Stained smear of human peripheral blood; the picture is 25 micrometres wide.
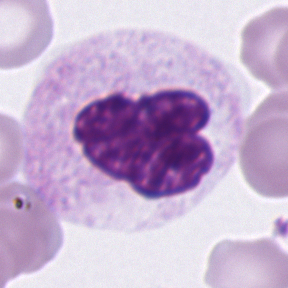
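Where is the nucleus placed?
Near the centre of the cell; it measures about 12 by 10 micrometres.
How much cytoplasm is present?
Abundant cytoplasm, forming a wide rim around the nucleus and pale greyish lilac in colour.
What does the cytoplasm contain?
Fine, dust-like pinkish-violet granules, scattered throughout.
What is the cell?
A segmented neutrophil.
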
